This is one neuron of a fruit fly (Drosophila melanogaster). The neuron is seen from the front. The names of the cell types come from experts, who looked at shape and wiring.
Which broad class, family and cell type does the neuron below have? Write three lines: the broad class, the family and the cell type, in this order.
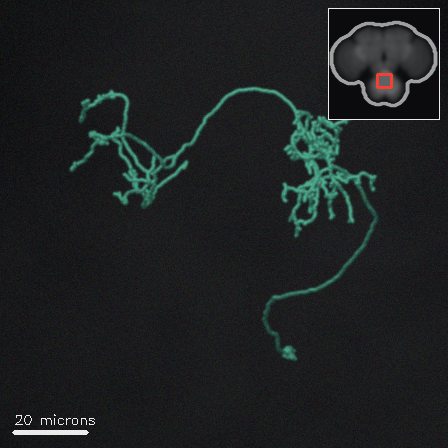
nerve-cord intrinsic neuron
hemilineage 06A
IN06A136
